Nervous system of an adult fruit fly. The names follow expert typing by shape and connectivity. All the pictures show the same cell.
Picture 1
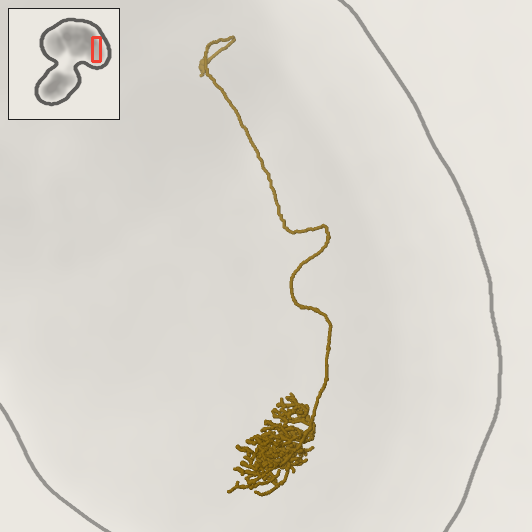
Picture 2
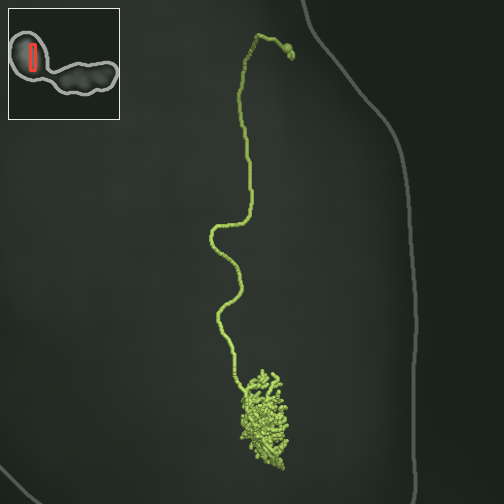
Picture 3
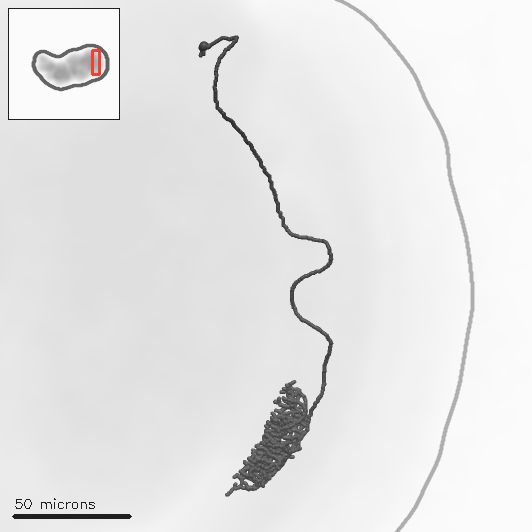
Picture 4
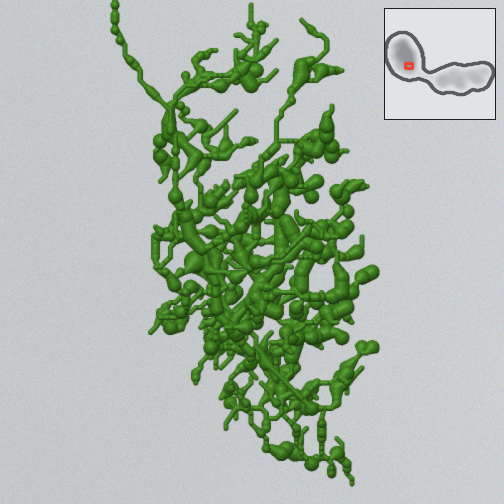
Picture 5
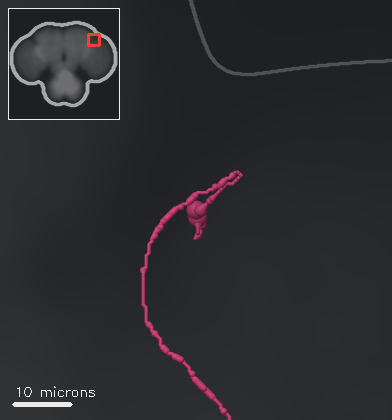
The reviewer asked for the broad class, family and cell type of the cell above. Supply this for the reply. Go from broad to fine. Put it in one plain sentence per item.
An optic-lobe intrinsic neuron of the Pm family, type Pm2a.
